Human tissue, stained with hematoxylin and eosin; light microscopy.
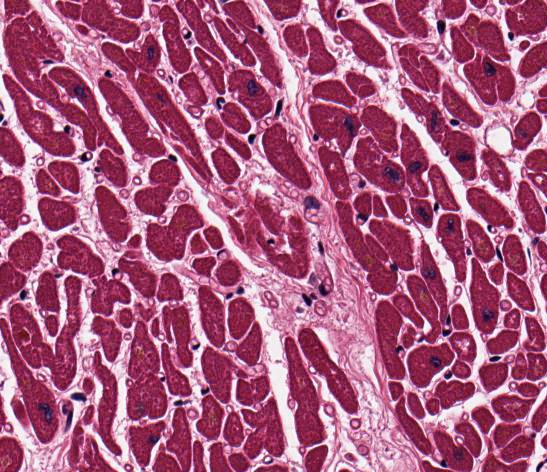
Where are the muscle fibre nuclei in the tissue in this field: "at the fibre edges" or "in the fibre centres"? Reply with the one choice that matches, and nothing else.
In the fibre centres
